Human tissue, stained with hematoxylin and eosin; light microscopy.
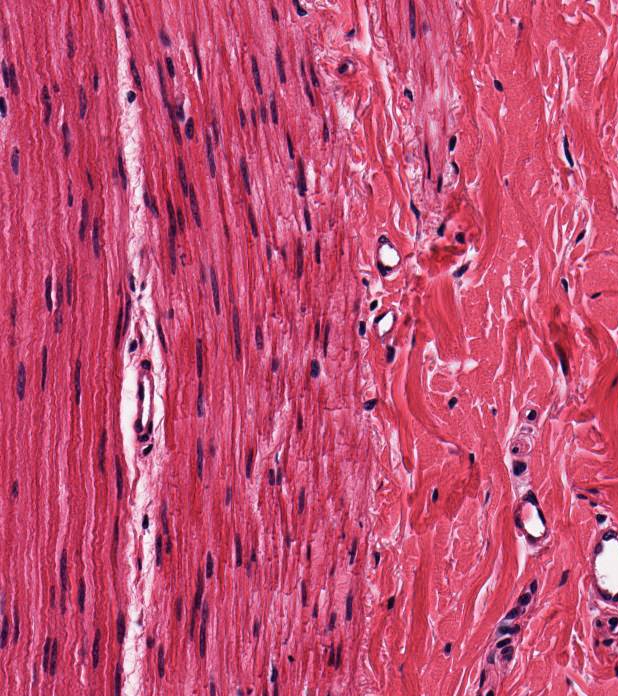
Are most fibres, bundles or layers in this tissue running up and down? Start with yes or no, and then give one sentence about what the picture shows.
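Yes. In the left part, the smooth muscle fibres run roughly vertically, from top to bottom of the field.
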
